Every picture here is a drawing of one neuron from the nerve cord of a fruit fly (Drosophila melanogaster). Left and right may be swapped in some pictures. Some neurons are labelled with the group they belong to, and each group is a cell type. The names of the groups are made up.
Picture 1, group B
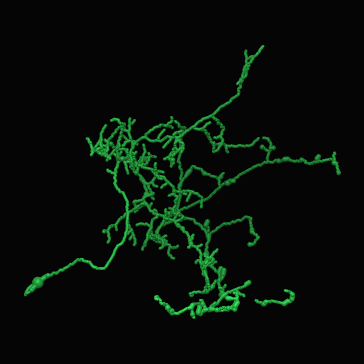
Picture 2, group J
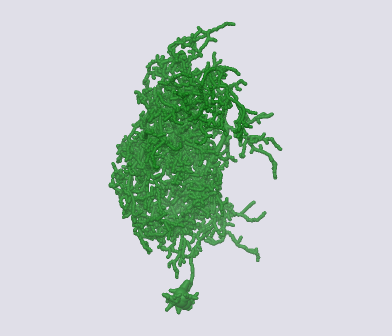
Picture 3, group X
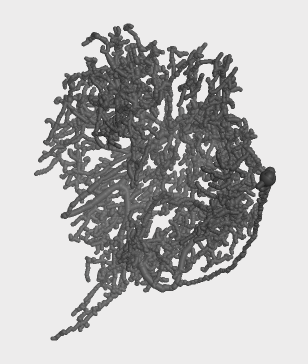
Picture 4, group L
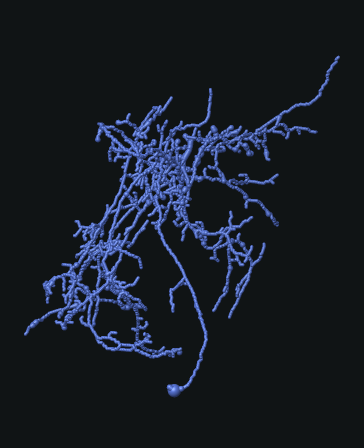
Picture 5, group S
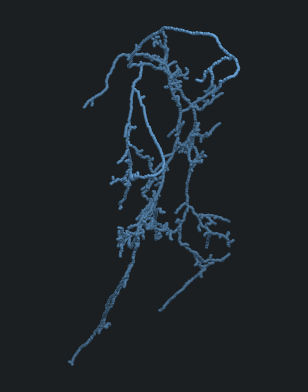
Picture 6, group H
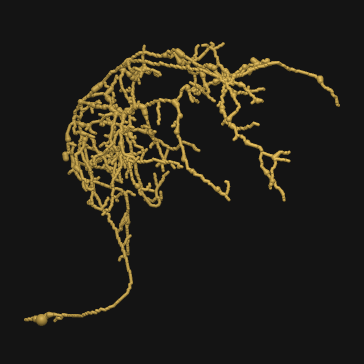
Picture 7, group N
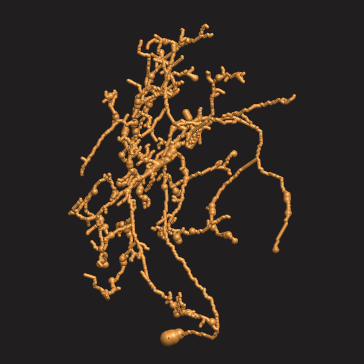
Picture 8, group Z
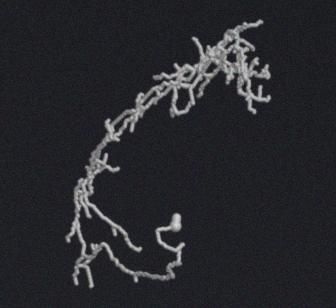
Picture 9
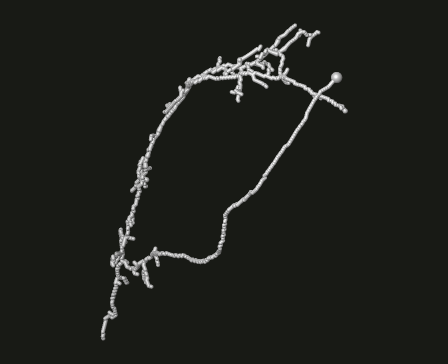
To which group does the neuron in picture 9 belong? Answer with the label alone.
group Z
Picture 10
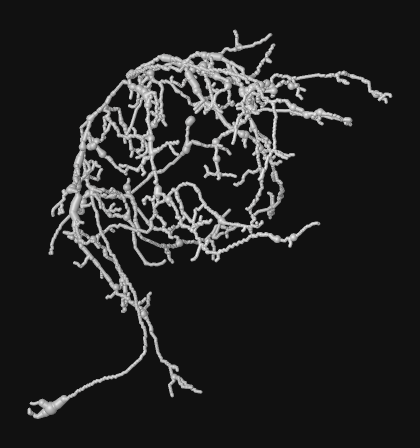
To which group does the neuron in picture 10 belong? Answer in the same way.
group H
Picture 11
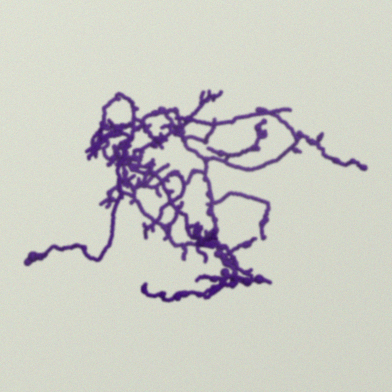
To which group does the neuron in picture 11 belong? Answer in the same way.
group B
